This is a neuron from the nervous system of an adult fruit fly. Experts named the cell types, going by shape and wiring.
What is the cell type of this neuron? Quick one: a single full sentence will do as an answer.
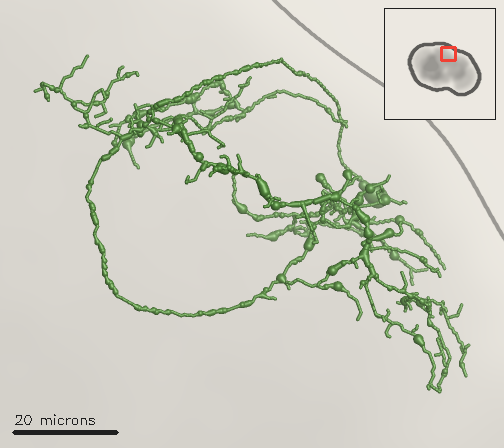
The neuron here is of the cell type SMP350.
